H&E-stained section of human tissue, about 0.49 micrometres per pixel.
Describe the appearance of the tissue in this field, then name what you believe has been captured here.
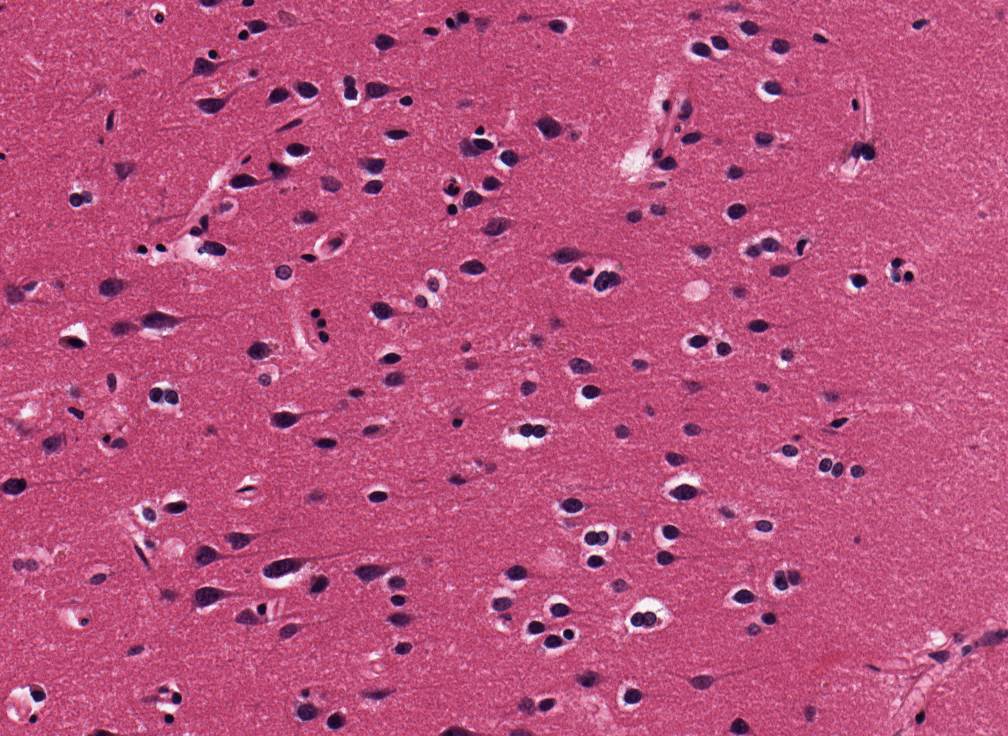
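Cells are scattered singly and in small clusters across a continuous background without organised units, with finely granular, fibrillary pink neuropil between them. Small round dark glial nuclei often group in twos or threes around larger cells. No epithelium, glands or fat cells. This is cerebral cortex.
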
